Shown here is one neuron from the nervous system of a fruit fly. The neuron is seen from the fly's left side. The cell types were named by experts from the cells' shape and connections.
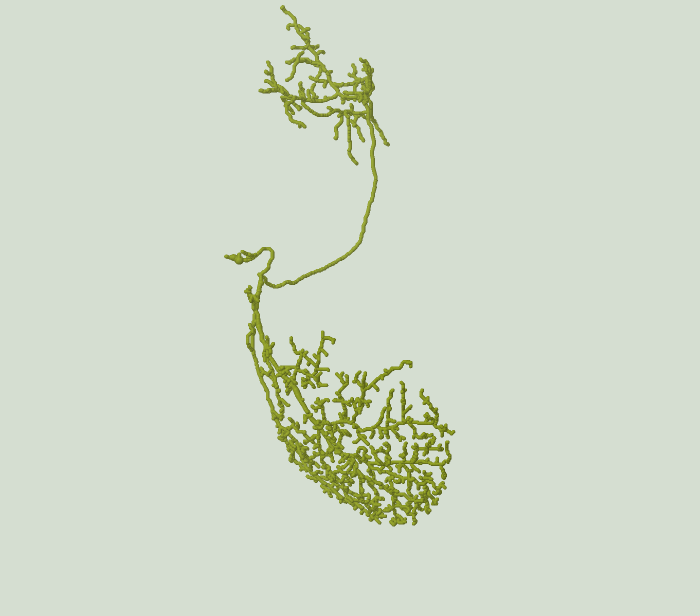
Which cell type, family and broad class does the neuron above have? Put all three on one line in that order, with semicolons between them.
MeVP25; MeVP; visual projection neuron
